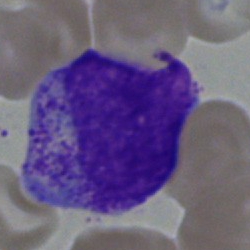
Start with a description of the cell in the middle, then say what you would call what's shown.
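Nucleus: fills most of the cell, lies toward the right side. Cytoplasm between granules: pale blue. Coarse purple granules scattered through the cytoplasm, left side. Small hooked projection at the upper right edge. Myelocyte.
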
